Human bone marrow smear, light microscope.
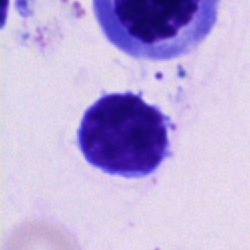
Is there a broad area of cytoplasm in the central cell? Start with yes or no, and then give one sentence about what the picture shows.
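No. Hardly any cytoplasm is visible around the nucleus.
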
